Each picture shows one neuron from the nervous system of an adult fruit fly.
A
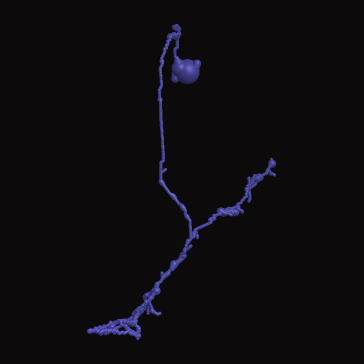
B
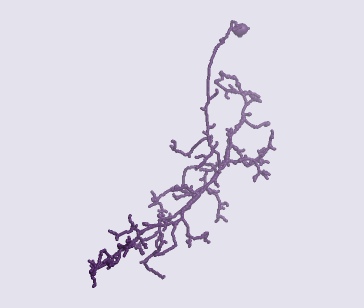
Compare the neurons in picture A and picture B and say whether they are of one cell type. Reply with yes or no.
yes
